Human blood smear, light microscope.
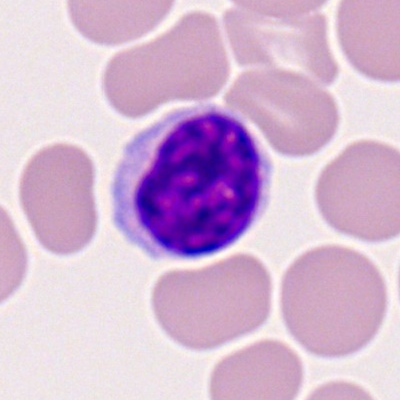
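Lymphocyte, stained human blood smear. Outline roughly round; nucleus occupies most of the cell. Chromatin dark purple, coarsely clumped. Cytoplasm: no granules visible.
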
